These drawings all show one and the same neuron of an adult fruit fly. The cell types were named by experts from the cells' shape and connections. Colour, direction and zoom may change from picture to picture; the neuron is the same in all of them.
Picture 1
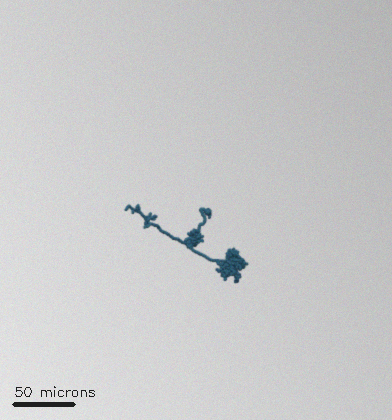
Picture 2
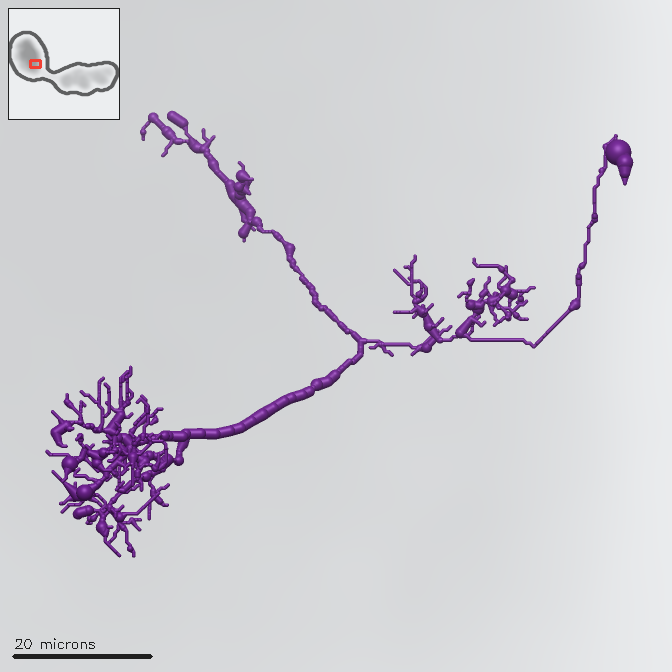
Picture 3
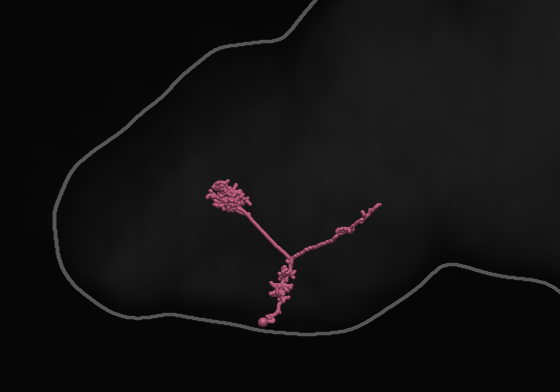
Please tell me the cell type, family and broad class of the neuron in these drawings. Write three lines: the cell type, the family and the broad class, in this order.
Y3
Y
optic-lobe intrinsic neuron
